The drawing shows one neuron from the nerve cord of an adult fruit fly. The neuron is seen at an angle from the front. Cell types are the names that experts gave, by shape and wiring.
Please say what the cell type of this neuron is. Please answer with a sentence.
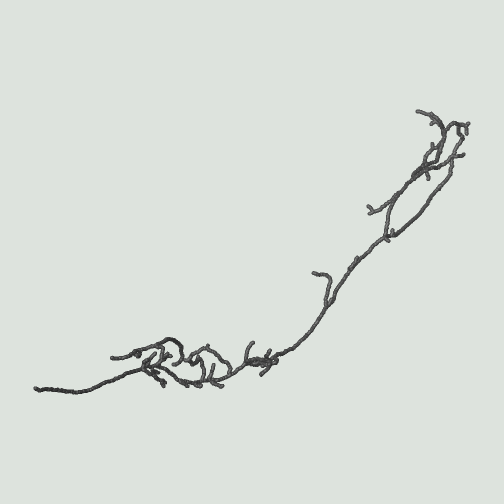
The cell type is DNge121.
